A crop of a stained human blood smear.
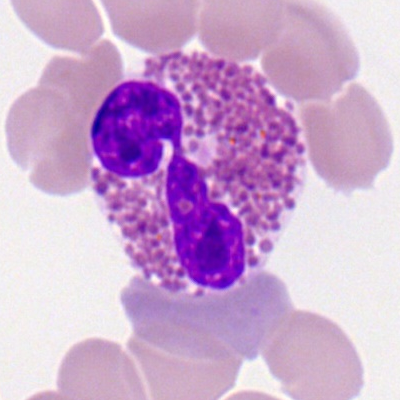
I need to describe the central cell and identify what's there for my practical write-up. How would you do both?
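First item, the nucleus: it is divided into two lobes. A thin strand near the centre of the cell joins the two lobes. Next, the cytoplasm: it is packed with large, round granules of fairly even size. Their colour is a dull pinkish-lilac. Last, the name: this is an eosinophil.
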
